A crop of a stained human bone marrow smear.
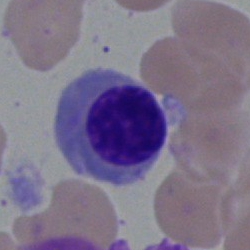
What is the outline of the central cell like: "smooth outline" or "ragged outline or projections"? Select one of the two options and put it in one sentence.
The outline of the cell is smooth, not rough.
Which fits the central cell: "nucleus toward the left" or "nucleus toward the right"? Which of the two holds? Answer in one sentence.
Toward the right side of the cell sits its nucleus.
